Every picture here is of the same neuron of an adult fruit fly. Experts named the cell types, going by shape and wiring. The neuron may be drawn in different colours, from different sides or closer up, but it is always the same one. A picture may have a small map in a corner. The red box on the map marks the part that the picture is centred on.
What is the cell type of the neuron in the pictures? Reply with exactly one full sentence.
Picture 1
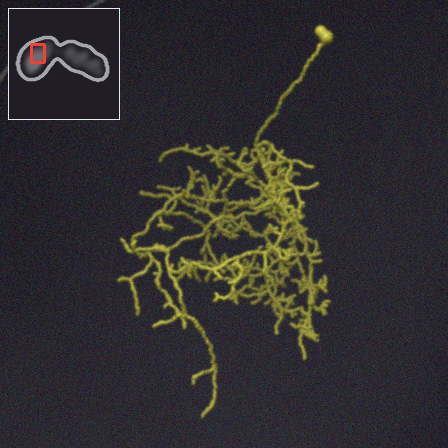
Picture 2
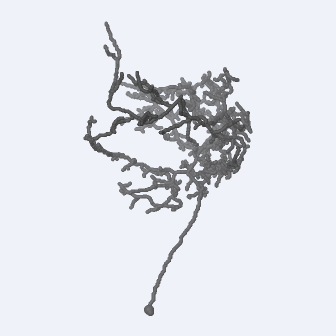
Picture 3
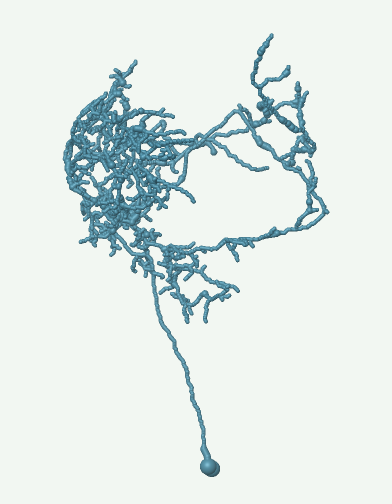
The type of this neuron is the cell type PVLP074.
